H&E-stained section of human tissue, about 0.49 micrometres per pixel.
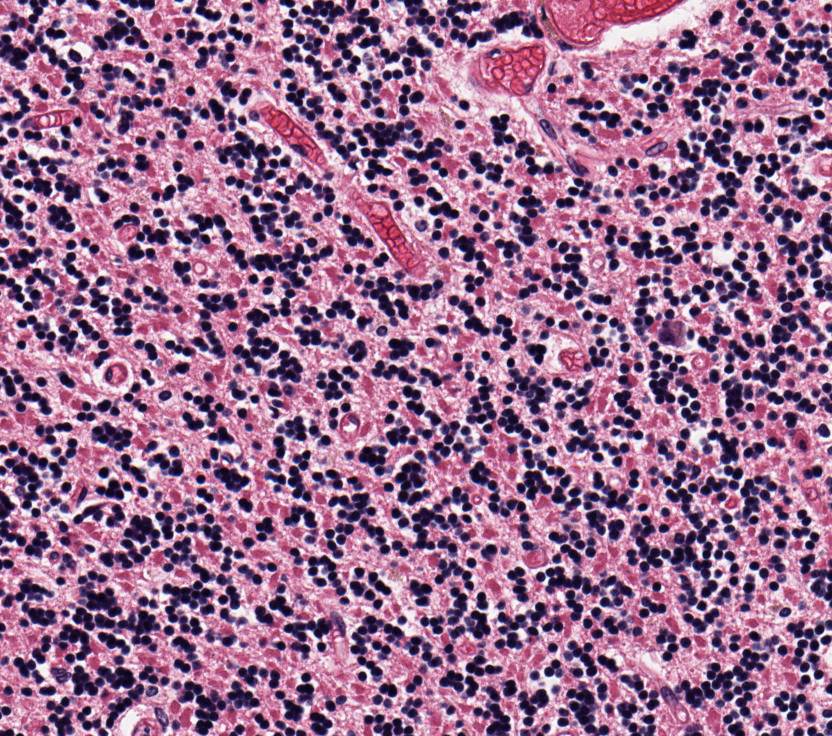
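Cerebellum, haematoxylin and eosin. Small round nuclei, uniformly dark and with almost no visible cytoplasm, are packed densely and fairly evenly across the whole field. Larger vessels filled with red blood cells lie at the top edge, right of centre. No fat cells are present.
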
